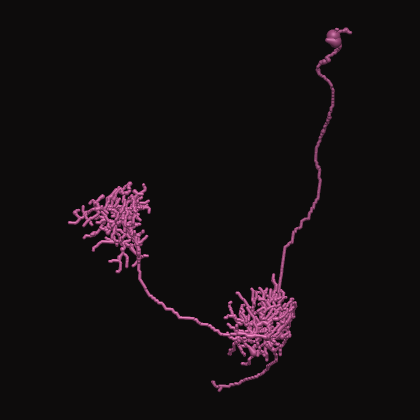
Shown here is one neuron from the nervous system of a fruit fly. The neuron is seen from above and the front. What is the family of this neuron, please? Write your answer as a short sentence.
The family is class CX.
